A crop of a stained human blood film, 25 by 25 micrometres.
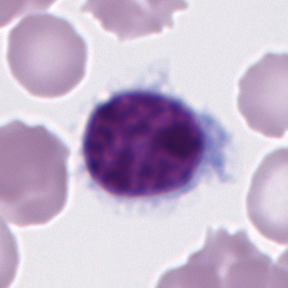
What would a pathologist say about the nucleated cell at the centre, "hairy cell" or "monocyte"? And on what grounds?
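This is a hairy cell. Look at the cytoplasm's edge: fine, hair-like projections fringe it. The nucleus is oval, about 11 by 9 micrometres, with a smooth outline and no indentation. Its dark purple chromatin is coarsely patchy, a blotchy network. Cytoplasm is wider right of the nucleus than left.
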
